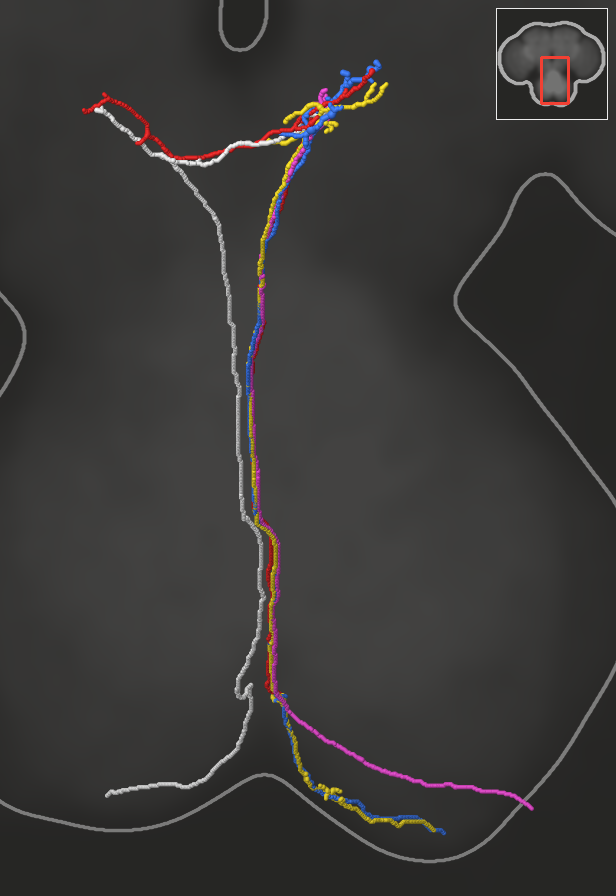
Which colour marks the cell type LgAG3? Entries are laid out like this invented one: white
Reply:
blue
